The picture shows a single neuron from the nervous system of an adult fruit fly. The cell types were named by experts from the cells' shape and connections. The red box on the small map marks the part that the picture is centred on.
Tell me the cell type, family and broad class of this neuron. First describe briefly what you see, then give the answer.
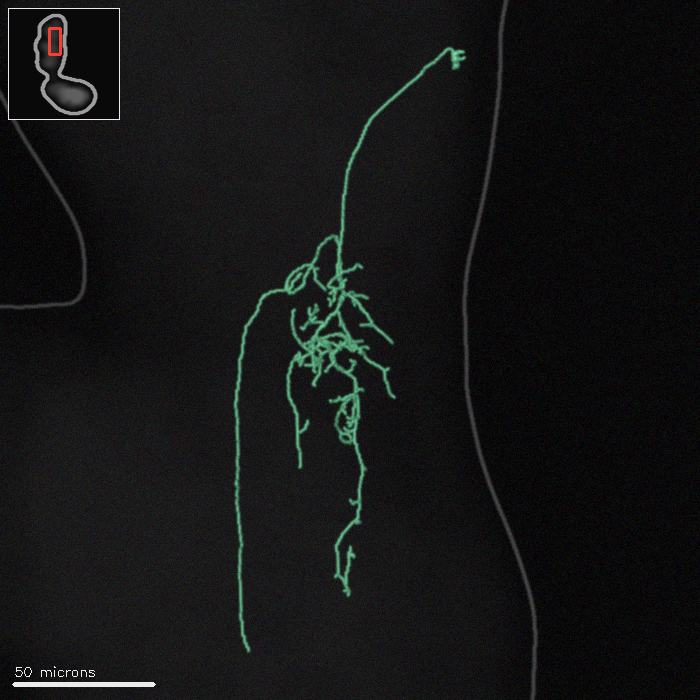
From top to bottom in the picture it spans about 200 microns. Dozens of branch ends can be seen. It is of cell type IN07B096_a. The family is hemilineage 07B. Its broad class is nerve-cord intrinsic neuron.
